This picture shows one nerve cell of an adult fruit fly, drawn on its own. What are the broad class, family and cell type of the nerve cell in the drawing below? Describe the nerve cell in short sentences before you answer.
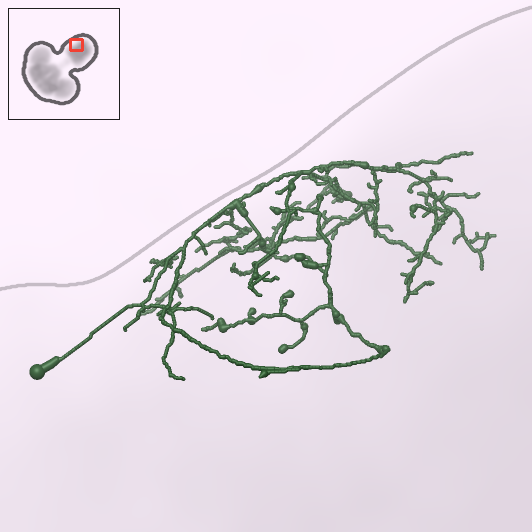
Dozens of branch ends can be seen. As drawn here it is wider than it is tall. Its broad class is nerve-cord intrinsic neuron. The family is hemilineage 09A. It is of cell type IN09A079.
